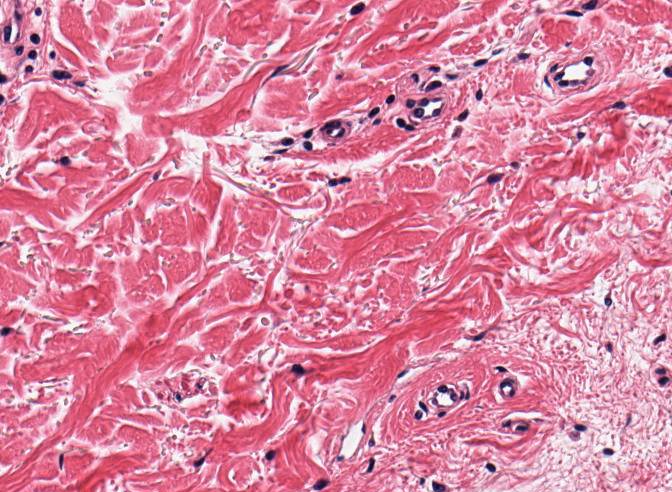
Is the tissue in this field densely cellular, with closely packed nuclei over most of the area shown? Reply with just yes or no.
No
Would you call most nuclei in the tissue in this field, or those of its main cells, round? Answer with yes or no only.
No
